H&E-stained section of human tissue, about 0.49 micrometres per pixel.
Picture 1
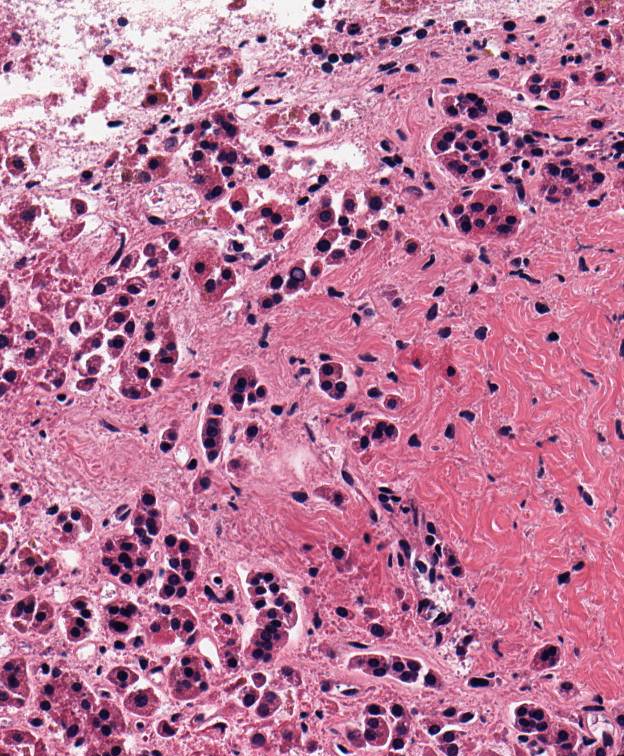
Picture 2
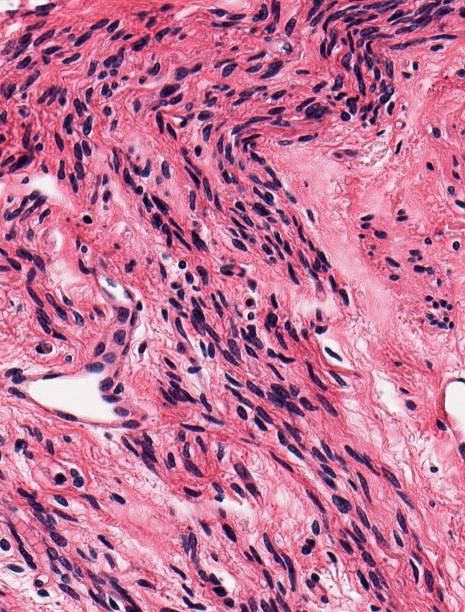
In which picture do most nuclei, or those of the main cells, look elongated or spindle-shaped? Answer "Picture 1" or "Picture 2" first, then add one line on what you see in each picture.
Picture 2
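In picture 1: The nest cells have round, dark-staining nuclei of fairly uniform size.
In picture 2: The spindle cell nuclei are elongated and dark, many with wavy or tapered ends.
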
